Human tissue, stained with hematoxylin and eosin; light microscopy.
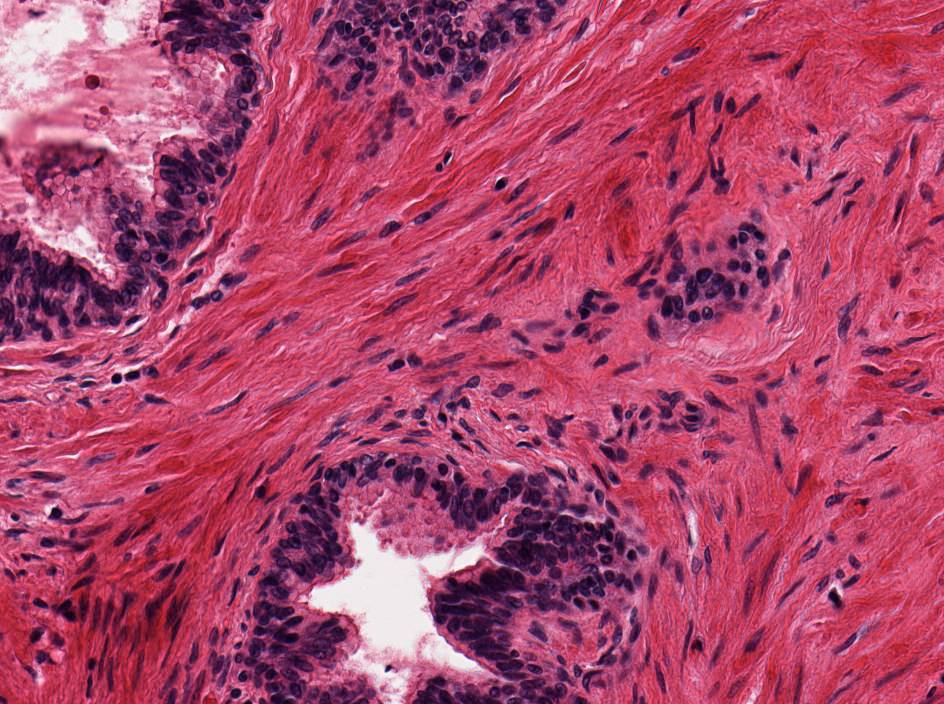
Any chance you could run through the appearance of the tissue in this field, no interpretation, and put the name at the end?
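Two gland-like epithelial structures, top left and bottom centre, are divided by a diagonal band of pink stroma. The stroma consists of deeply eosinophilic bundles of spindle cells with elongated nuclei, streaming in long parallel fascicles. The bottom-centre gland has an irregular, star-shaped, mostly empty lumen. Right of centre, a small cluster of dark, rounded nuclei lies in a paler, rounded stromal area. The name is prostate.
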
